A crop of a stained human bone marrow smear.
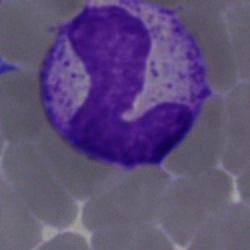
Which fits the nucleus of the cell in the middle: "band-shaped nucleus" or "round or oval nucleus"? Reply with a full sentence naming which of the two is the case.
There is a curved, band-shaped nucleus without separate lobes in this cell.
